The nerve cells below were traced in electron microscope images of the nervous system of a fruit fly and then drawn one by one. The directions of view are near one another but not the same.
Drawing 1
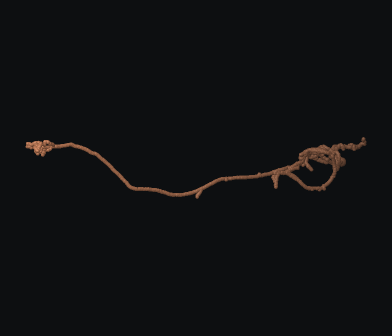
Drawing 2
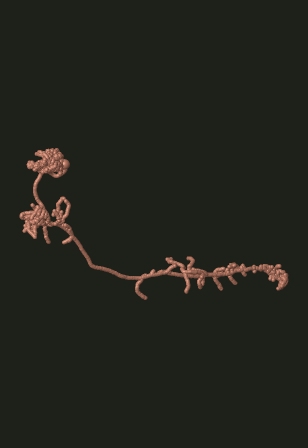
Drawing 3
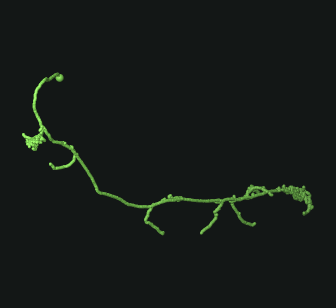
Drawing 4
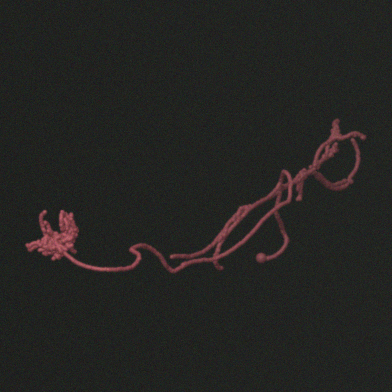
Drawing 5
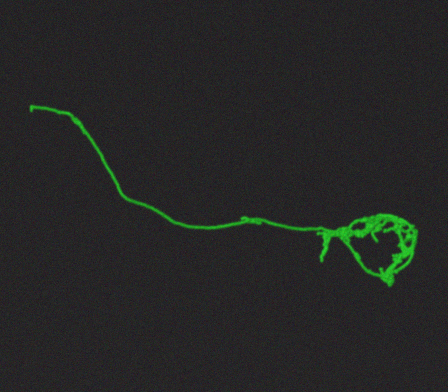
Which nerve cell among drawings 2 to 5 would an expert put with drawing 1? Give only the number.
5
